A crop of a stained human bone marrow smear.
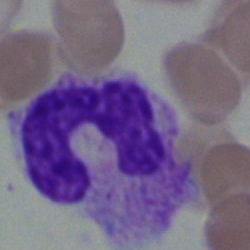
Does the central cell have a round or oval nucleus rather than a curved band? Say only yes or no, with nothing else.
No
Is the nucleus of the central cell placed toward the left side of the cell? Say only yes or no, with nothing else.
Yes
